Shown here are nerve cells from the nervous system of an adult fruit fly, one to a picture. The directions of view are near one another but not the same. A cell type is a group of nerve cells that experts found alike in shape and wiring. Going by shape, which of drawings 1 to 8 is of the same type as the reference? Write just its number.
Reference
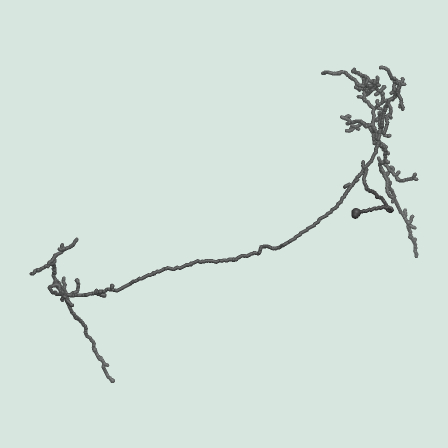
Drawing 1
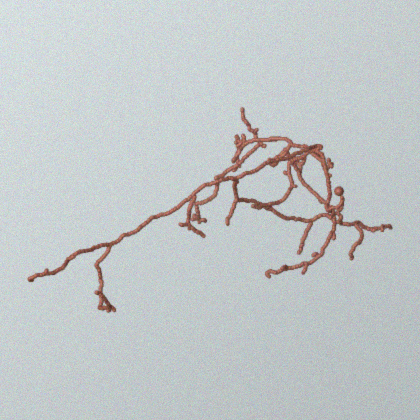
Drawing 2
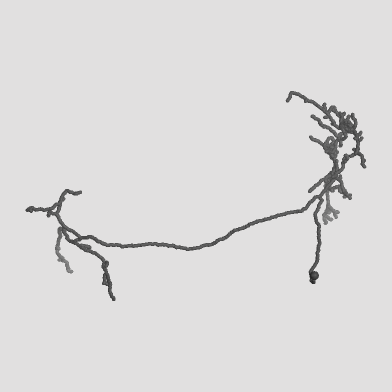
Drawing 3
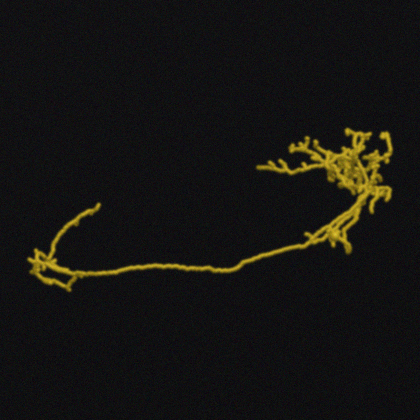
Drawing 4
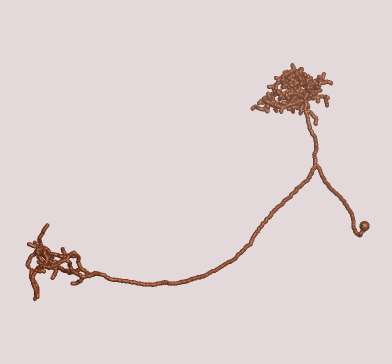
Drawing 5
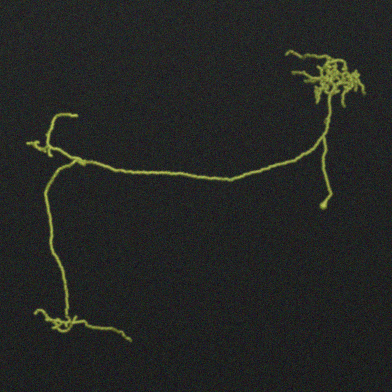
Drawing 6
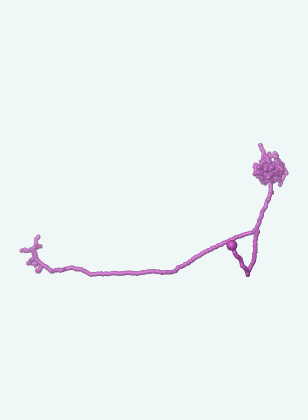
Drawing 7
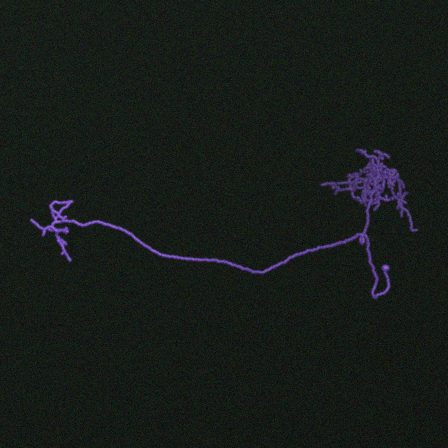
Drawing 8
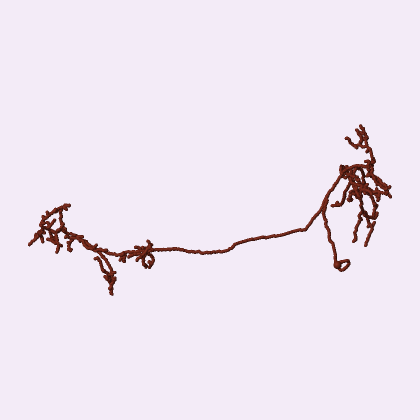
2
